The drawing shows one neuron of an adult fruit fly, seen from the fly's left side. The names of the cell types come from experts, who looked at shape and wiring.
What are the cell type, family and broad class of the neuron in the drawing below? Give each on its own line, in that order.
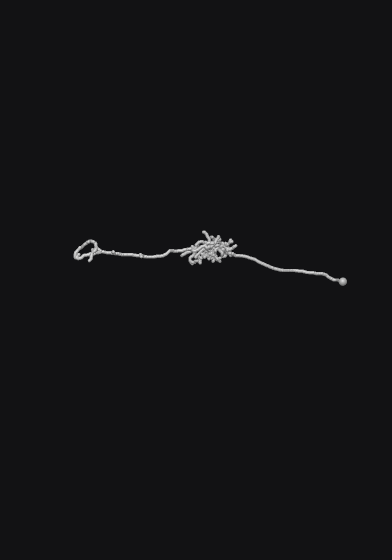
IN06A083
hemilineage 06A
nerve-cord intrinsic neuron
